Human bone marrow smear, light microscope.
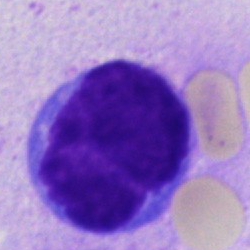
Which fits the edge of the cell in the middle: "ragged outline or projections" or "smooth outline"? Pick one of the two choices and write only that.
Smooth outline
